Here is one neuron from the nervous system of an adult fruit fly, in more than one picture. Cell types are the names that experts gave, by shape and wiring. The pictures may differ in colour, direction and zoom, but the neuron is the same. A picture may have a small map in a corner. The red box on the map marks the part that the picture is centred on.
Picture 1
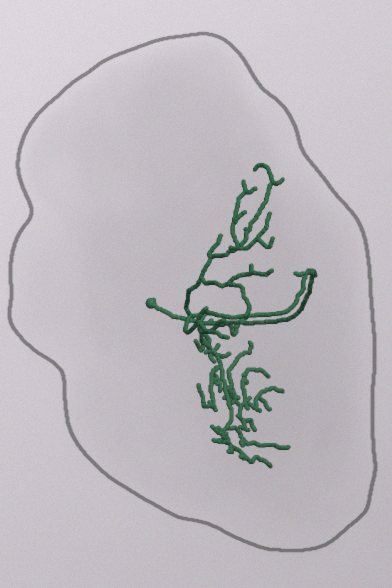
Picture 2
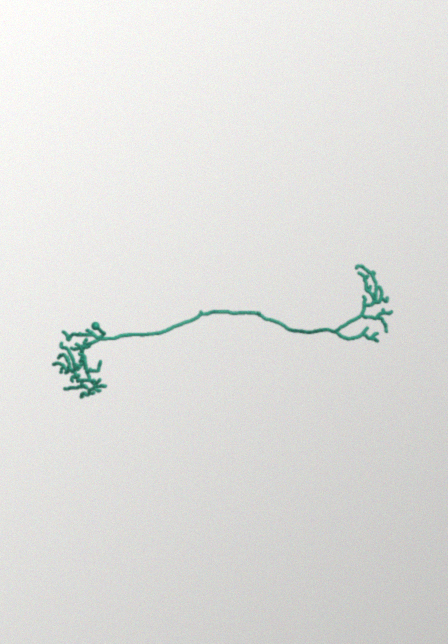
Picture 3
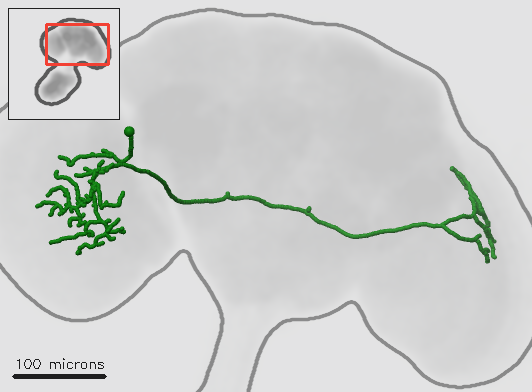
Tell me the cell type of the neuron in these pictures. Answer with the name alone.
MeVPMe9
